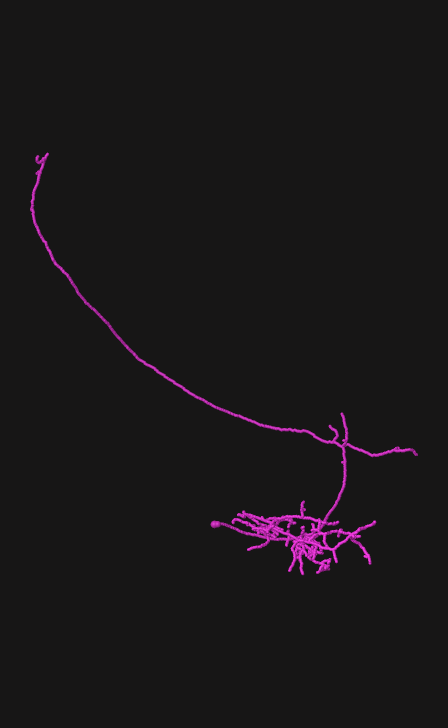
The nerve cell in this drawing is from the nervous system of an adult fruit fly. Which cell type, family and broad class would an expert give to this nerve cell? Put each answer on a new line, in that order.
AN07B071_a
hemilineage 07B
ascending neuron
